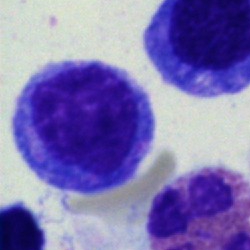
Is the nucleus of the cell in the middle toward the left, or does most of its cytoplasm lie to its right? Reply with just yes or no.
No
